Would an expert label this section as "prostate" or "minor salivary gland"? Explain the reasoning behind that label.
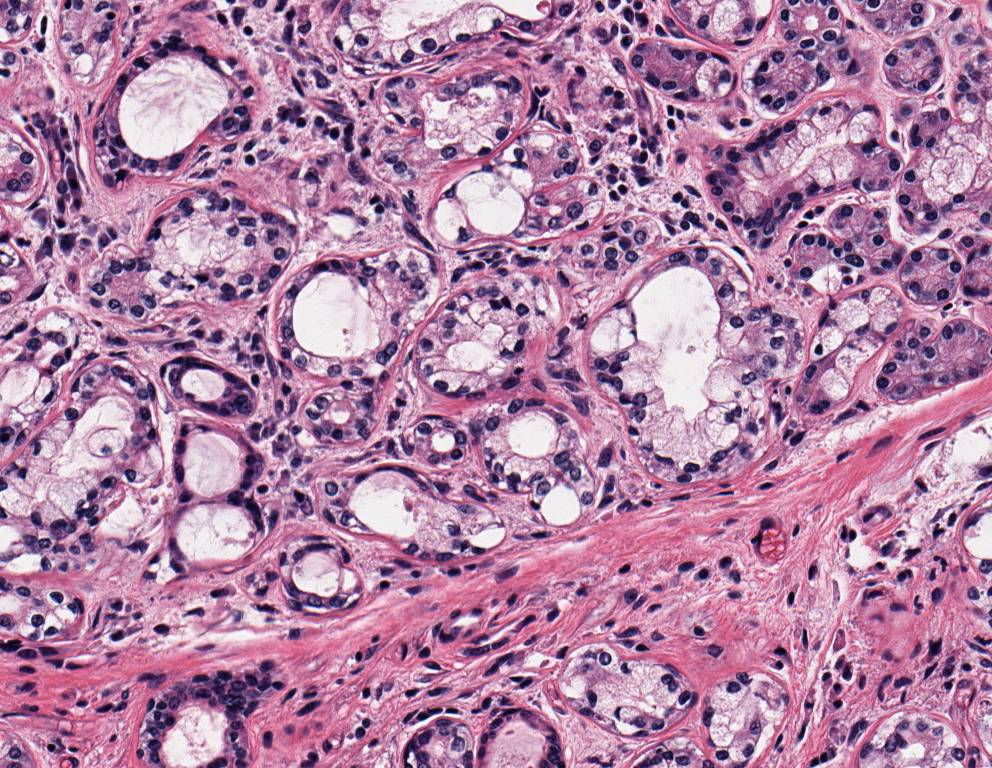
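This is minor salivary gland rather than prostate.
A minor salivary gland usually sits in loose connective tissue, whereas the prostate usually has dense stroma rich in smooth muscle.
Here, rounded glandular units crowd most of the field, separated by narrow strips of stroma. Most lining cells have pale, foamy, bubbly cytoplasm, with small dark nuclei pressed toward the outer edge of each unit. Many units have widened lumens holding pale, wispy material.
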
